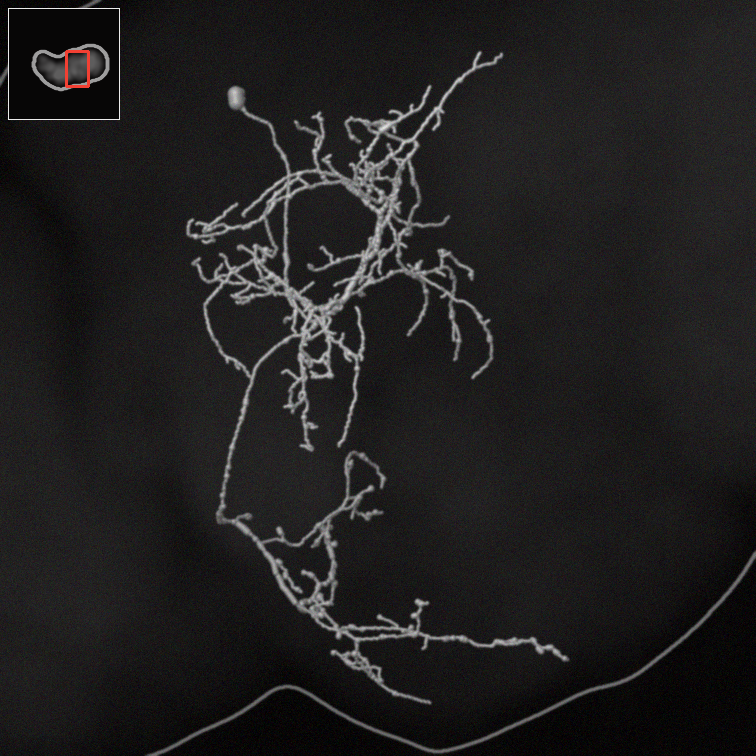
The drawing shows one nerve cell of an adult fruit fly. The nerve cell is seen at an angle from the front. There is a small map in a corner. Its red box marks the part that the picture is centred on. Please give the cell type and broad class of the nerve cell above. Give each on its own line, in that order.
PVLP203m
central-brain intrinsic neuron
